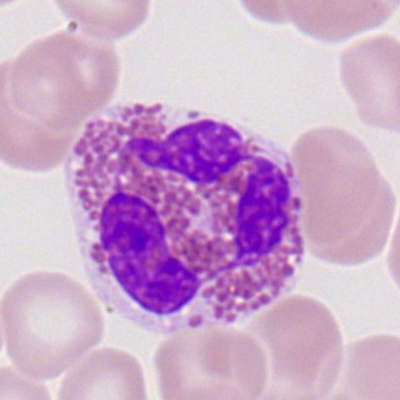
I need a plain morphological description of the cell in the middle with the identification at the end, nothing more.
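Coarse round granules staining orange-pink pack the cytoplasm, and they are of fairly even size throughout the cell. The nucleus is divided into separate lobes joined by narrow strands. Cytoplasm is plentiful and fills the space between these lobes. The cell is an eosinophil.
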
